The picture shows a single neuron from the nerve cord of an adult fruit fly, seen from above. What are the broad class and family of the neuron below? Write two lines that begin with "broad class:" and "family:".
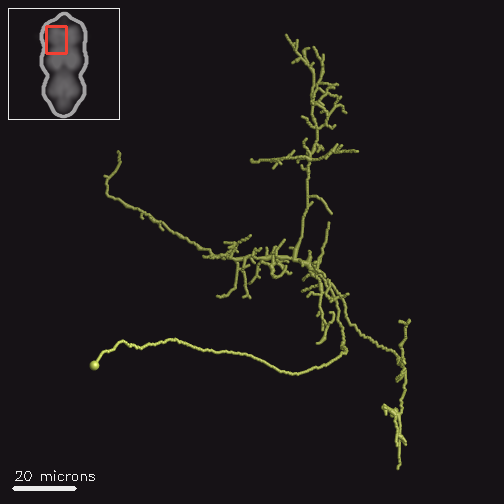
broad class: nerve-cord intrinsic neuron
family: hemilineage 23B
